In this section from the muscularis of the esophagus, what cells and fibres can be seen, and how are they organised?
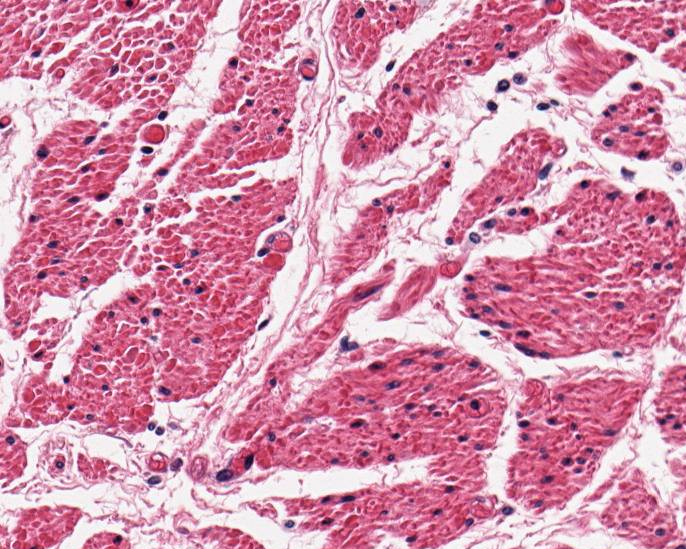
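At the right and in the lower centre, bundles contain elongated cells cut obliquely. Small, dark, centrally placed muscle cell nuclei are visible in only some of the cell profiles. A band of loose, wavy, pale connective tissue runs obliquely from the lower left toward the upper centre. Epithelium is absent from the field.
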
